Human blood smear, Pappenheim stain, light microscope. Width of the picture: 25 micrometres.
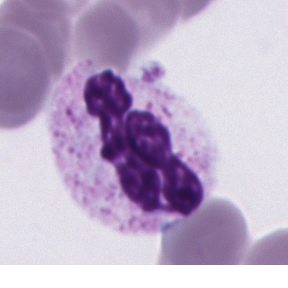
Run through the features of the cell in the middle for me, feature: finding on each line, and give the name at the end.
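Shape: roughly round outline
Nucleus: several lobes joined together
Orientation: lobed nucleus running diagonally, upper left to lower right
Nucleoli: none visible
Cell: segmented neutrophil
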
